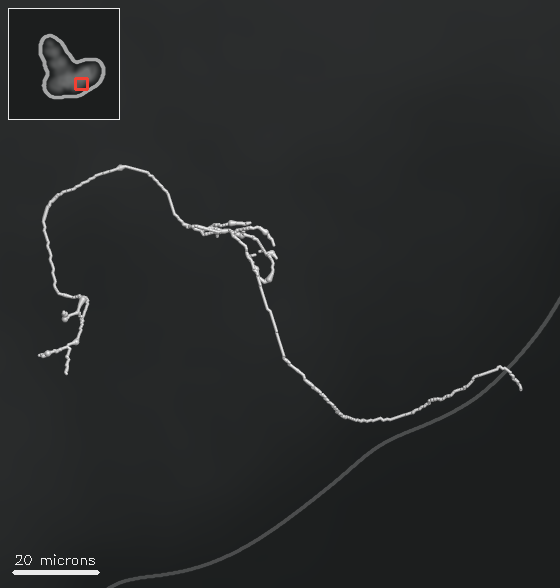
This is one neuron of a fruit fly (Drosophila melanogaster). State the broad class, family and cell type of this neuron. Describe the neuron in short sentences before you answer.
No cell body is drawn. By the scale bar it is about 120 microns wide in this view. It has a dozen or fewer branch ends. This is a sensory neuron entering the brain. Its family is called class olfactory. The cell type is ORN_DM2.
